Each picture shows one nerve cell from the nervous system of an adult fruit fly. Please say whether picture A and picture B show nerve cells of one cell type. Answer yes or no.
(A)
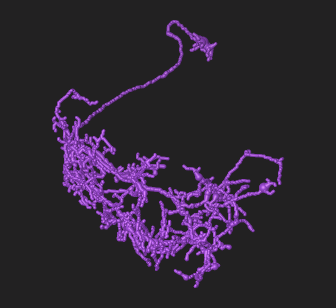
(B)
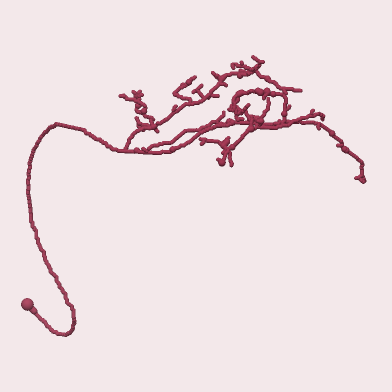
no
